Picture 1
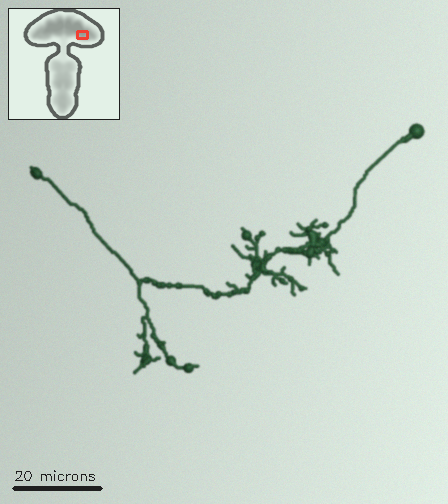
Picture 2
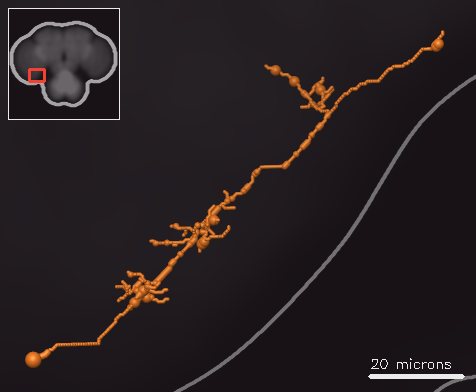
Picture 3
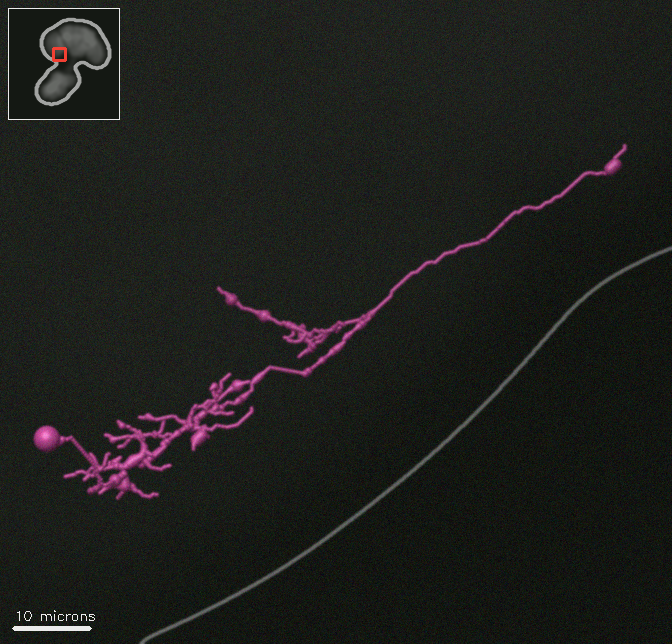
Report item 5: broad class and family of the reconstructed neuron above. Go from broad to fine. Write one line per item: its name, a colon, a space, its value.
broad class: optic-lobe intrinsic neuron
family: TmY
